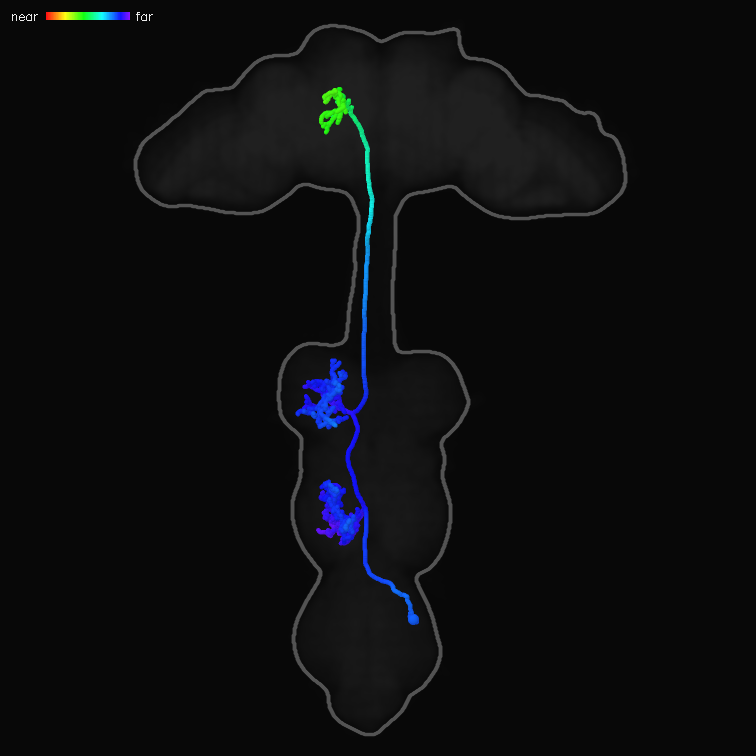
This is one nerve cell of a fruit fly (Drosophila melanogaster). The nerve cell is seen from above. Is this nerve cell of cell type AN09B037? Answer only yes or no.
no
